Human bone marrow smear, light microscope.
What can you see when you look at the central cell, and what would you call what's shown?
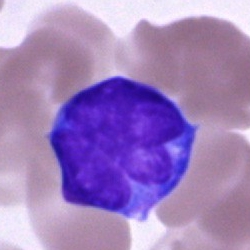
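Nucleus takes up nearly the whole cell; single mass, not split into lobes. Thin cytoplasmic rim, most visible at the lower right edge. Visible cytoplasm blue. Cell: blast.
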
